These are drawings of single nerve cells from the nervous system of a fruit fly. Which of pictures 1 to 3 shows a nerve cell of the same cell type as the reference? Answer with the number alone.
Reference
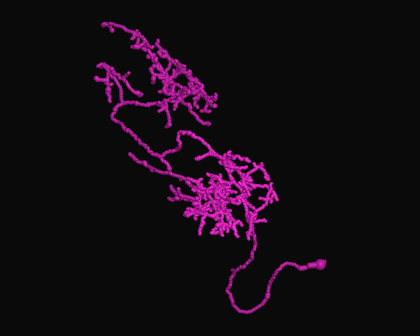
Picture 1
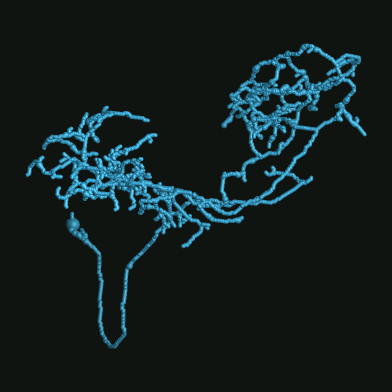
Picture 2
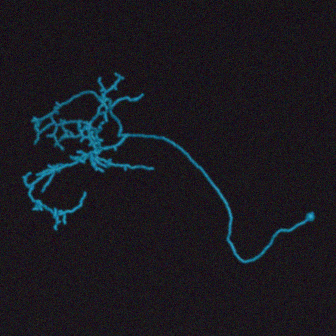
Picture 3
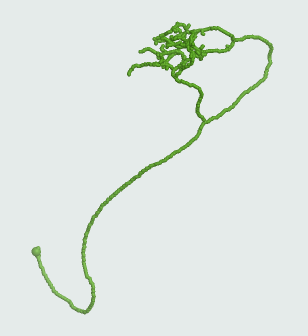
1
